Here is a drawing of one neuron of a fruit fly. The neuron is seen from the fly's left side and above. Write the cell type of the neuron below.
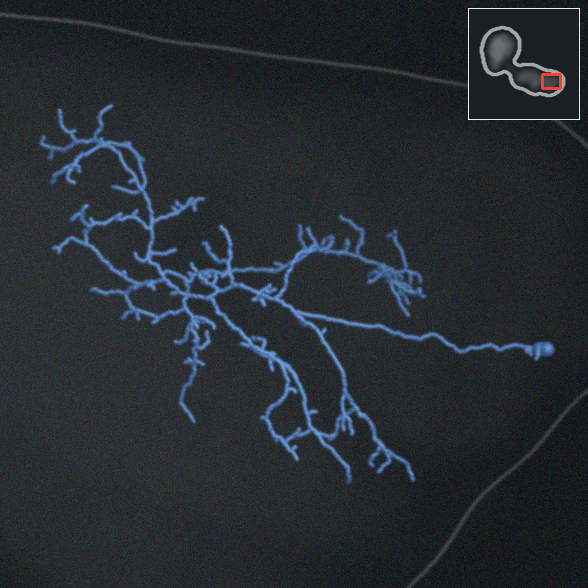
IN21A051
